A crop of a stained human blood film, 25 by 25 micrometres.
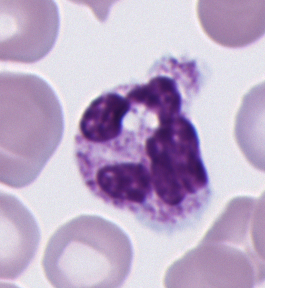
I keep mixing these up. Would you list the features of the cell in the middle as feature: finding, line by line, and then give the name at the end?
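Nucleus: several separate lobes
Chromatin: dark purple, densely clumped
Cytoplasm: pale pinkish-lilac, not blue
Clear space: small, white, between upper nuclear lobes
Name: segmented neutrophil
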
